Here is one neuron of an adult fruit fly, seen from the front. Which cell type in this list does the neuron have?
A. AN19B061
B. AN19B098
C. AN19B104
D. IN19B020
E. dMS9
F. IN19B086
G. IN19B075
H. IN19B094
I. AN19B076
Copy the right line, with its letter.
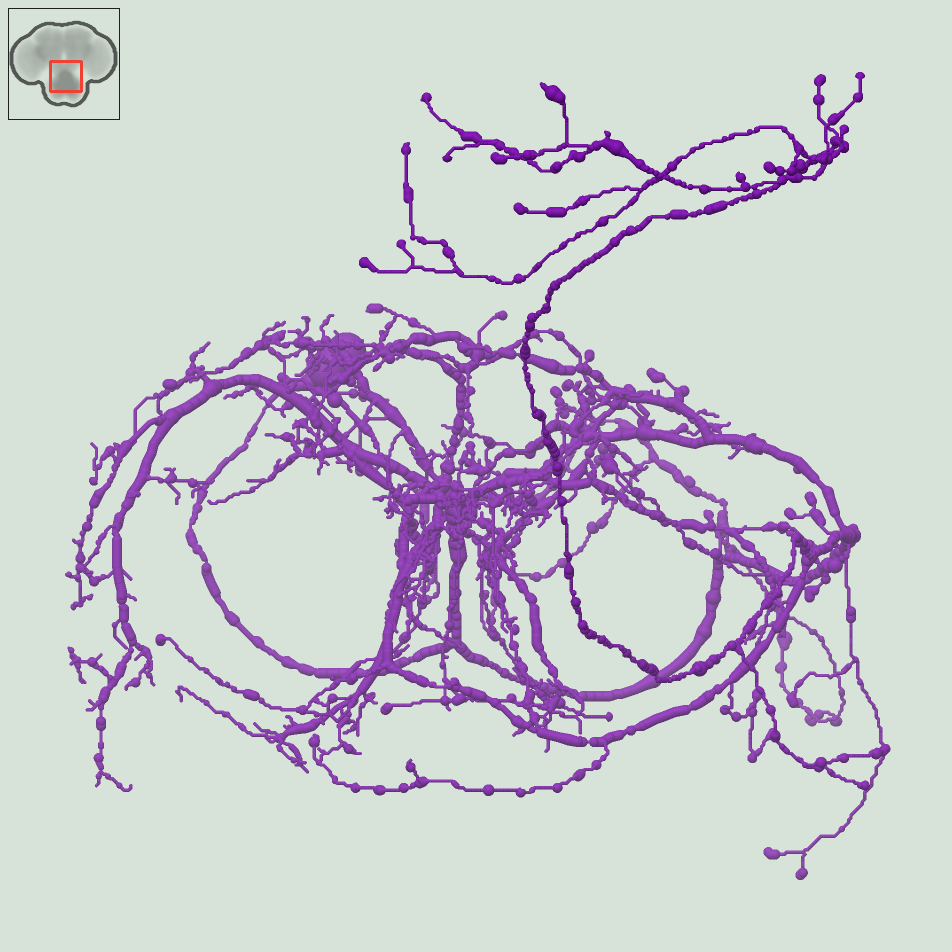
E. dMS9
